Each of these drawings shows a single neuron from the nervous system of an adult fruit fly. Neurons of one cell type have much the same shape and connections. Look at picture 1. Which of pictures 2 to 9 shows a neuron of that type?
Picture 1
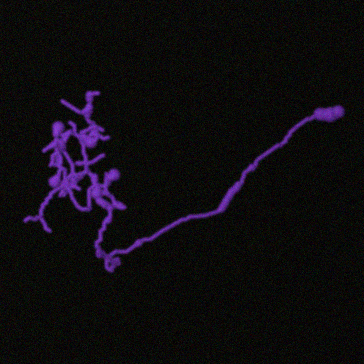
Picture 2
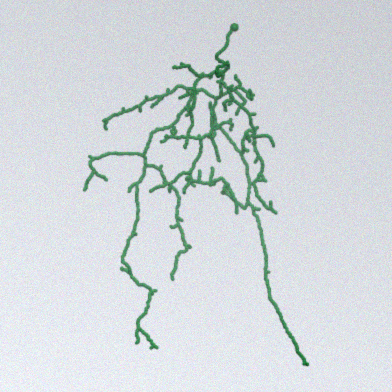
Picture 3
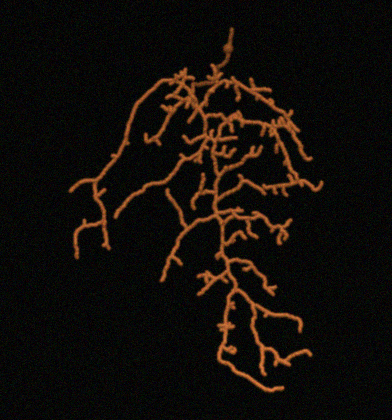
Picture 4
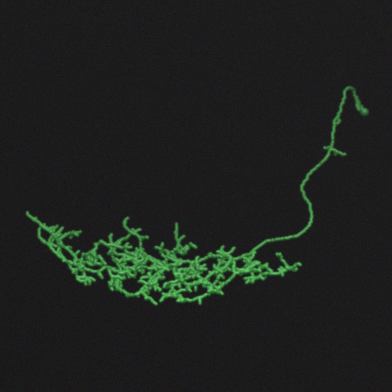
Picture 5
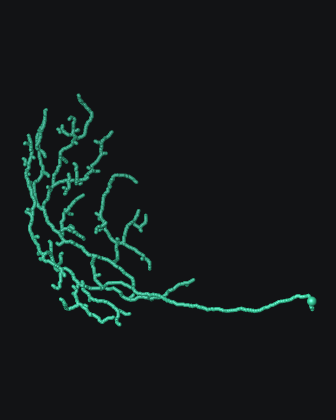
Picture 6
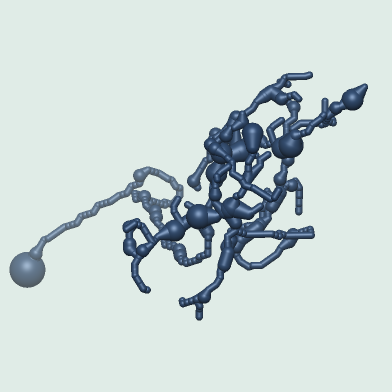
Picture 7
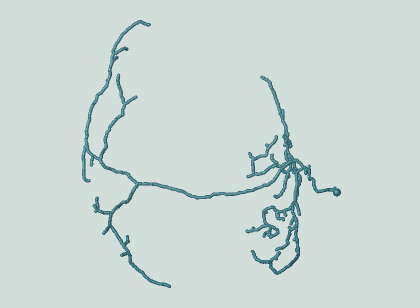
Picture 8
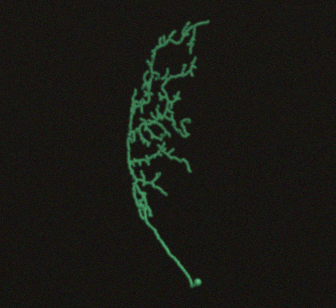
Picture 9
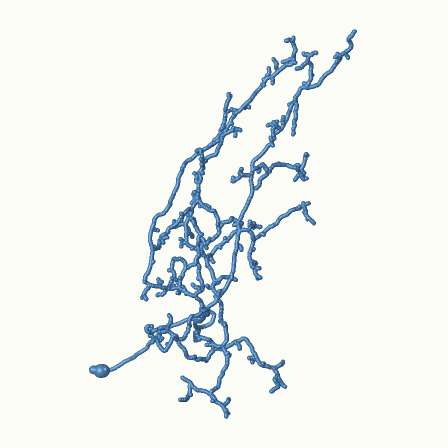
6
